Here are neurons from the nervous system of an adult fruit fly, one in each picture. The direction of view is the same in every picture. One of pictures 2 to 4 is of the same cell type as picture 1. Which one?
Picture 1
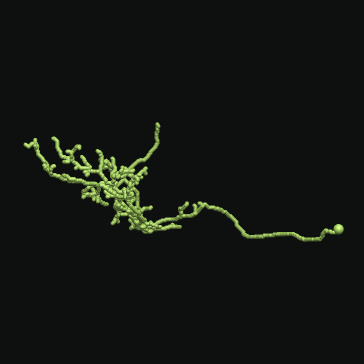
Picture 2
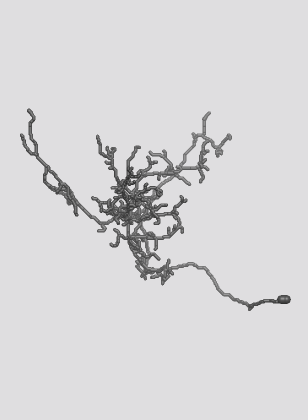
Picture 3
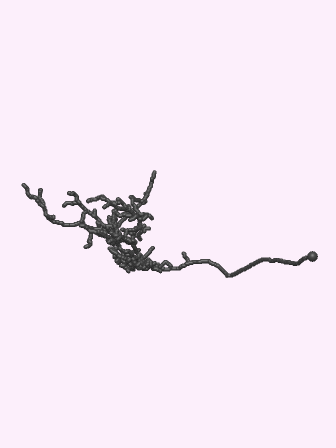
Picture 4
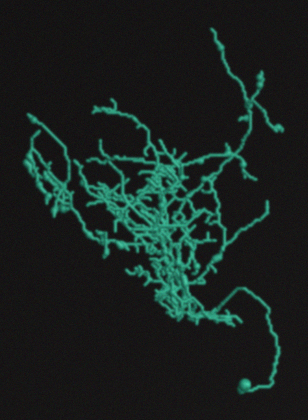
Picture 3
